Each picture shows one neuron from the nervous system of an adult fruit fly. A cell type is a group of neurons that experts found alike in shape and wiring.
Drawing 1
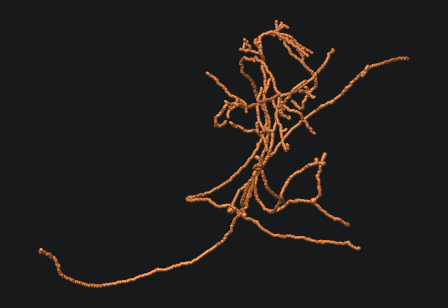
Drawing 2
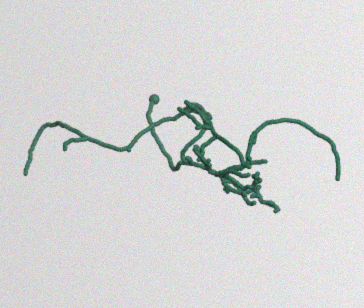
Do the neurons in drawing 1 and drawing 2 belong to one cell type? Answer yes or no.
no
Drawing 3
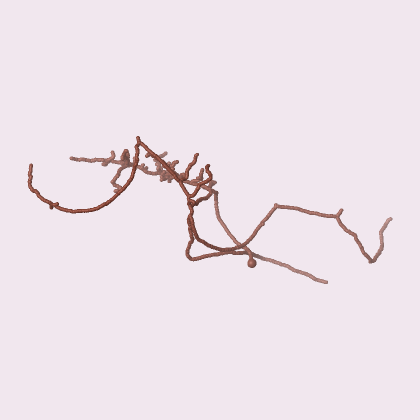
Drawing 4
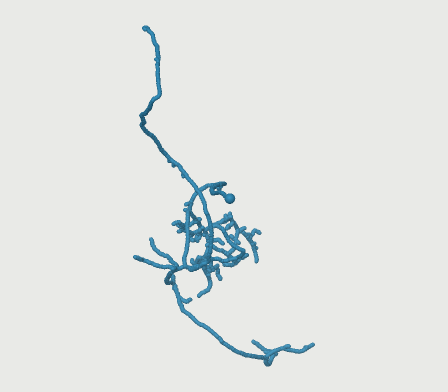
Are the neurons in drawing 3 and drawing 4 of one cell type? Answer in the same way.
yes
